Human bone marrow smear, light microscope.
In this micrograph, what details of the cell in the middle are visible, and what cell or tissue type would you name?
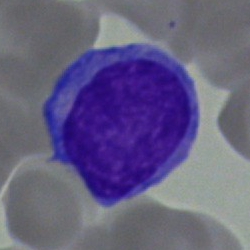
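Most of this cell is occupied by the nucleus, so the cytoplasm forms only a thin rim. That rim is stained blue and is widest on the upper-left side of the cell. The chromatin is dark purple and fairly dense, with a faint mottled pattern. This cell is a blast.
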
